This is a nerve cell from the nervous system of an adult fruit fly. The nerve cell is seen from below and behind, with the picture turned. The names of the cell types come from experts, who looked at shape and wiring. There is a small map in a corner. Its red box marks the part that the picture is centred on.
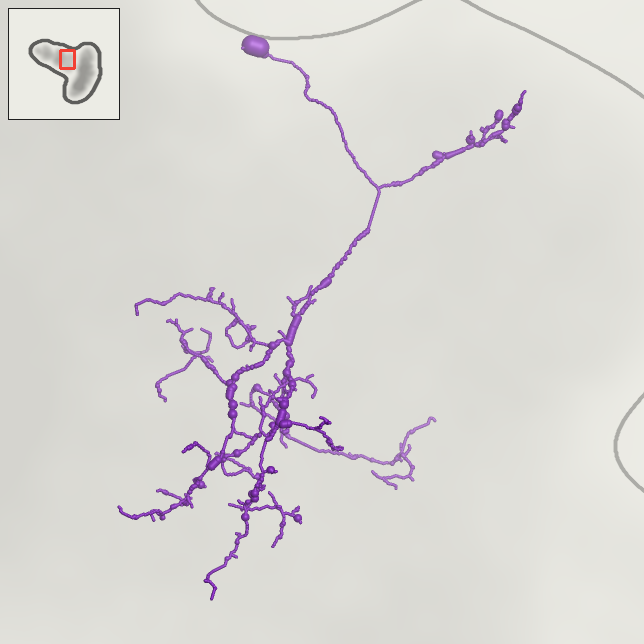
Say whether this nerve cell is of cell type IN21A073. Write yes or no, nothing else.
yes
